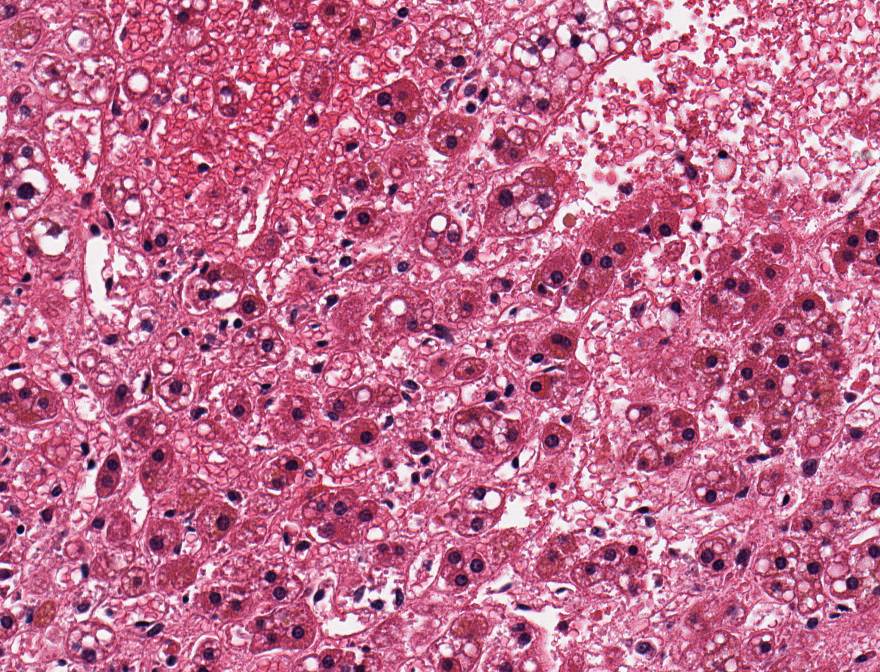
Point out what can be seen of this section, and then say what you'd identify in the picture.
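Sheets and cords of large polygonal cells fill nearly the whole field, forming no glandular lumens. Many of these cells hold clear round vacuoles of varying size, from fine bubbles to single large droplets, and many also contain granular golden-brown pigment. Small cells with dark, dense nuclei lie scattered in the spaces between the large cells. The tissue is adrenal gland.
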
